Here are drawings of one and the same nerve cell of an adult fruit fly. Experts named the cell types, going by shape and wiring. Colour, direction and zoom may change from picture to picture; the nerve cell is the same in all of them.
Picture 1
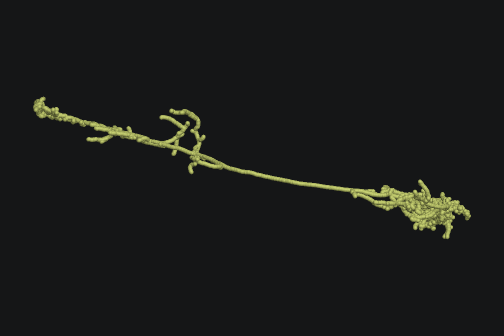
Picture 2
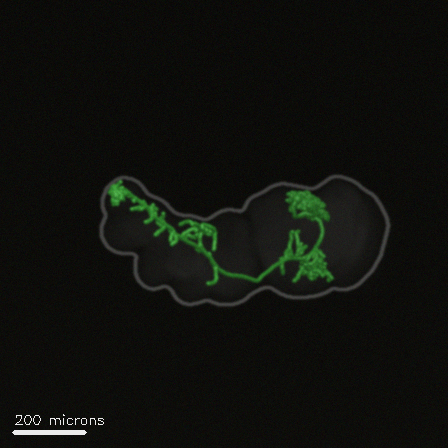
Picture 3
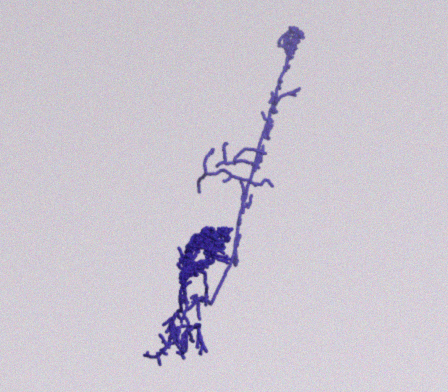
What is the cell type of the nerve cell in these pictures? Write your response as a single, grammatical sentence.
This nerve cell carries the cell type designation DNp48.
